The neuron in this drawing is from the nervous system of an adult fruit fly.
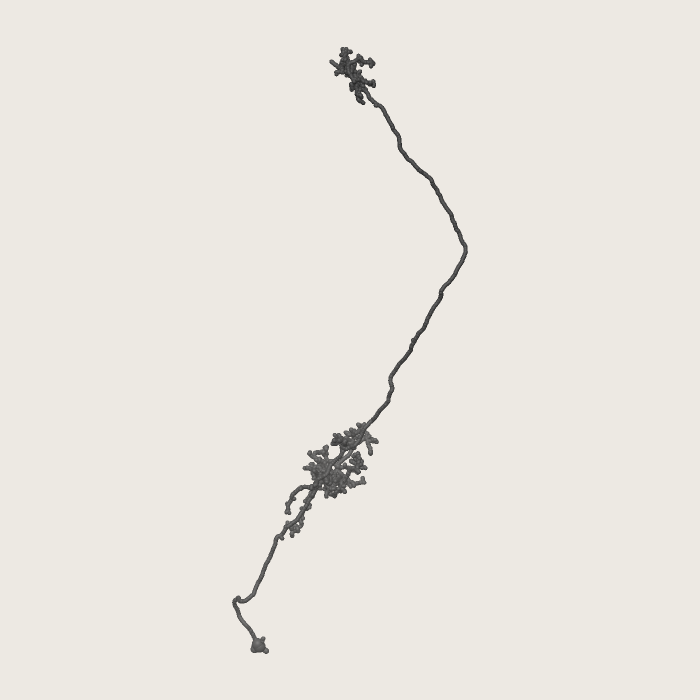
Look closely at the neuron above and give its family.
Tm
